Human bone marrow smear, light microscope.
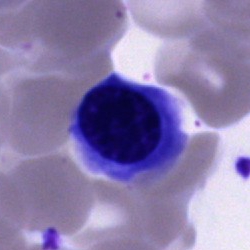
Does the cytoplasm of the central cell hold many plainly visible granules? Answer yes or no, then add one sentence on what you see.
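No. No granules are seen in the cytoplasm.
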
